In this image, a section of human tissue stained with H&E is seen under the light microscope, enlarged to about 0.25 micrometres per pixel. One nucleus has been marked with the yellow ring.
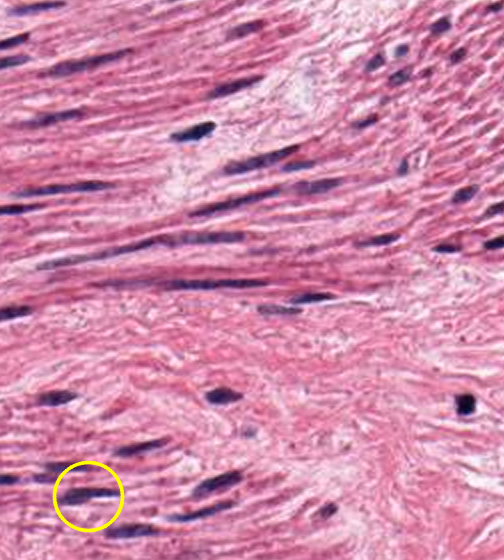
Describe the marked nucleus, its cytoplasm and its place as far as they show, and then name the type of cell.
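The nucleus is long and slender, much longer than it is wide, with narrowed ends, and lies along the long axis of the cell. The nucleus stains dark purple fairly evenly and is about the same size and shape as the elongated nuclei next to it. The cytoplasm around the nucleus is pink and finely streaked, with no sharp border against the pink fibres beside it. The cell lies parallel to its neighbours, in a band of elongated nuclei and pink fibres all running the same way. Type of cell: smooth muscle cell.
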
